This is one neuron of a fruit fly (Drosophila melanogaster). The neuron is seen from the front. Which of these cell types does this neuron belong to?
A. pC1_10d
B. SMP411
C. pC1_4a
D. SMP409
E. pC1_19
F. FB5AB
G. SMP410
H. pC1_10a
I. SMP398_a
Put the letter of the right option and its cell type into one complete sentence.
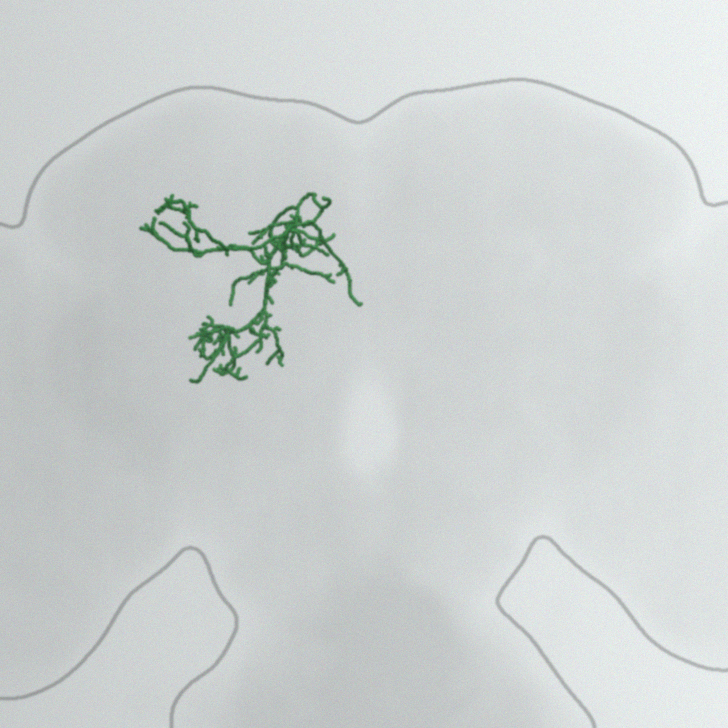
Listed as option I, the cell type SMP398_a is that of the neuron.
